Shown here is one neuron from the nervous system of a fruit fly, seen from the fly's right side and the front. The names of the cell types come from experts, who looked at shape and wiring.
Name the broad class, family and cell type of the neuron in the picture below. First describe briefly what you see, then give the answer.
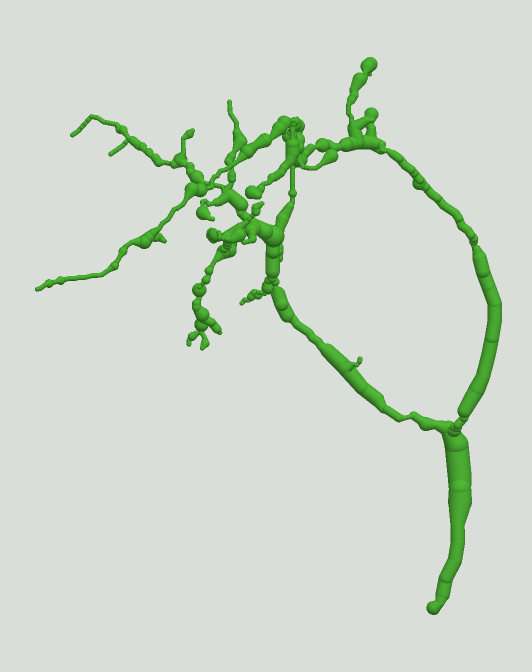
The drawing shows no cell body. In this view it is about as wide as it is tall. It is a sensory neuron entering the brain. Its family is called class mechanosensory. Its cell type is BM_Vib.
